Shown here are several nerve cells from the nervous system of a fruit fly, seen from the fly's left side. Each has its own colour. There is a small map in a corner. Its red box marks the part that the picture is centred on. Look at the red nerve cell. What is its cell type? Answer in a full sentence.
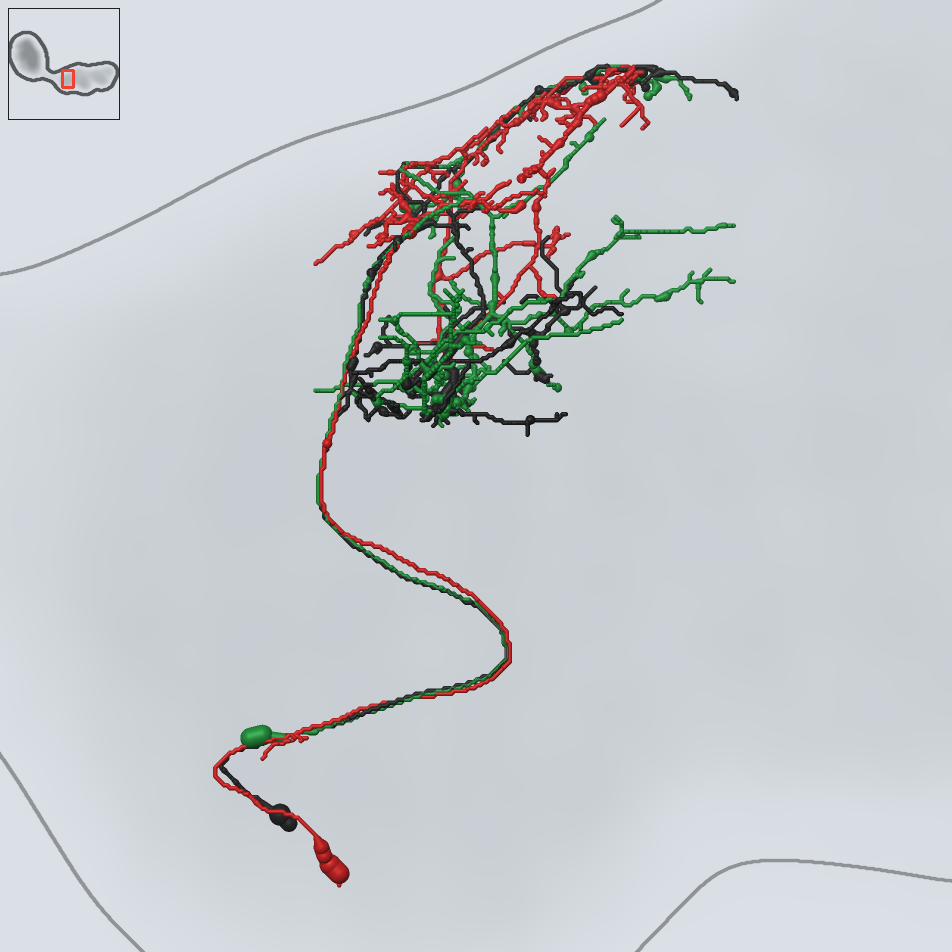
The cell type is IN02A057.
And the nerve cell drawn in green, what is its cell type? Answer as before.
The cell type is IN02A056_b.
